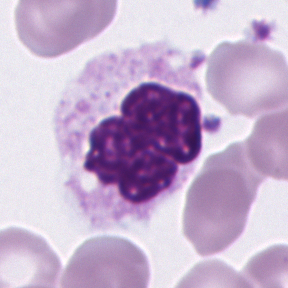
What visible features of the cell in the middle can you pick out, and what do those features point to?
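Dense clumps of dark purple chromatin catch my eye first. The nucleus sits off-centre, with more cytoplasm to its left than its right, inside a wide pale pinkish-lilac zone scattered with fine purplish-pink granules. I'd call it a segmented neutrophil.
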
